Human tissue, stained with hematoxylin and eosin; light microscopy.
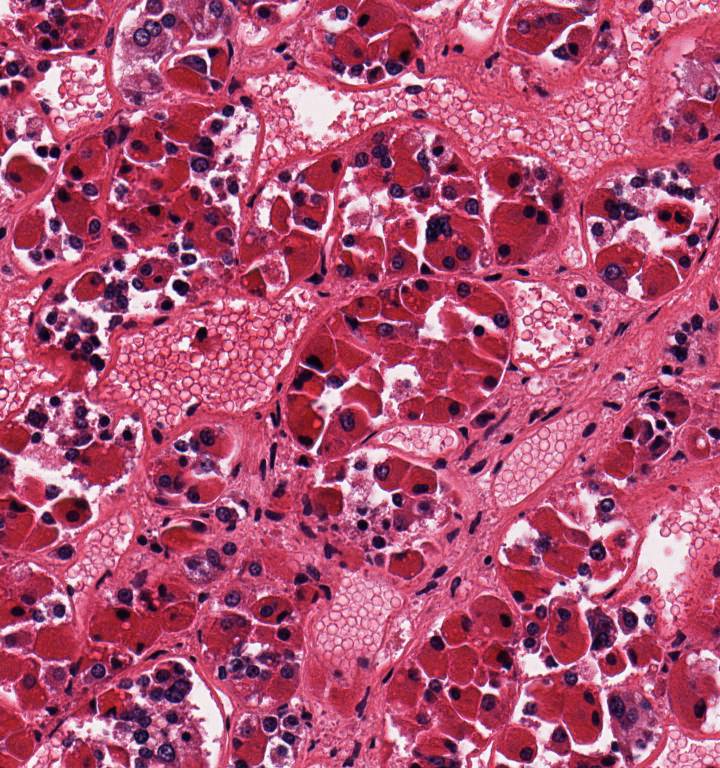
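Pituitary: right across the field the cells sit in rounded nests, divided by thin pink septa. Plenty of them have abundant cytoplasm staining an intense red, and you'll spot cells with paler, greyish-lilac cytoplasm scattered in among those deep red ones. Nuclei in the nests are small, round and dark.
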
